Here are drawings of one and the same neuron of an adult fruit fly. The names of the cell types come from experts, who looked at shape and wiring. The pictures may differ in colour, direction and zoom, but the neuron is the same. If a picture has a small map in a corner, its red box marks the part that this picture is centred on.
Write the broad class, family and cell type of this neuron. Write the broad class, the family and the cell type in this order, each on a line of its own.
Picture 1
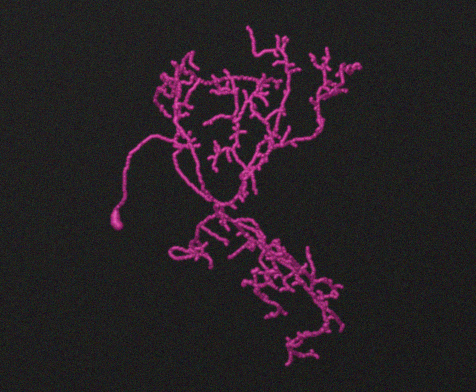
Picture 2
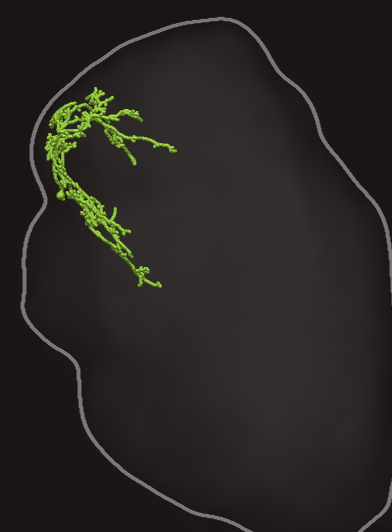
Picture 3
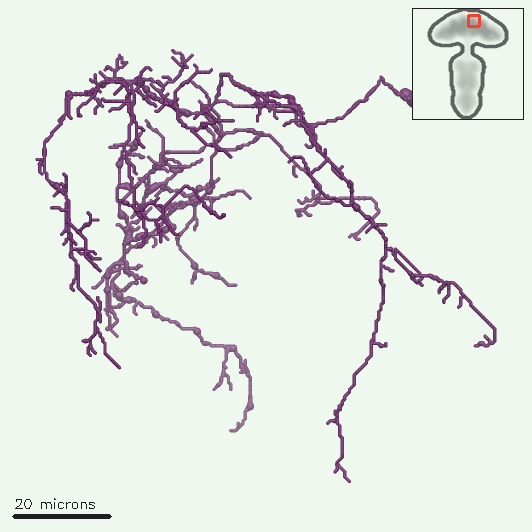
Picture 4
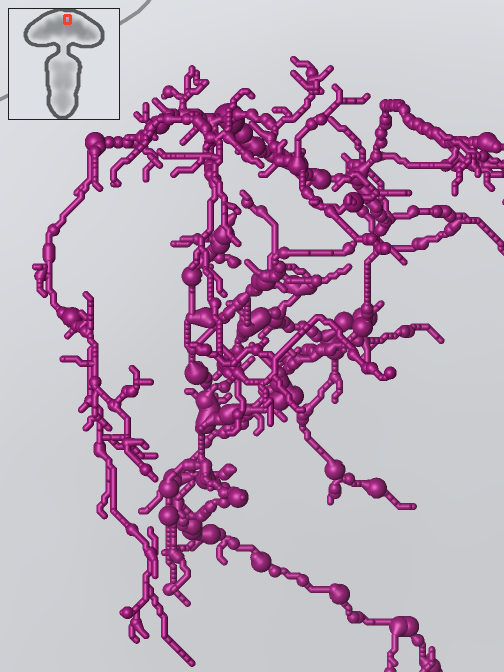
central-brain intrinsic neuron
hemilineage AOTUv1_medial
CRE044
